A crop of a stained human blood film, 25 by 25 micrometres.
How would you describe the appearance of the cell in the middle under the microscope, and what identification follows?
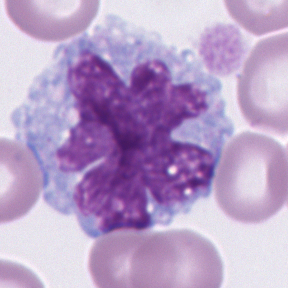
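Like petals, several broad lobes of the folded nucleus spread out from the centre. Abundant pale grey-blue cytoplasm, frothy with many small vacuoles, surrounds it, and the outline is irregular, with a ruffled, knobbly edge. This is a monocyte.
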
